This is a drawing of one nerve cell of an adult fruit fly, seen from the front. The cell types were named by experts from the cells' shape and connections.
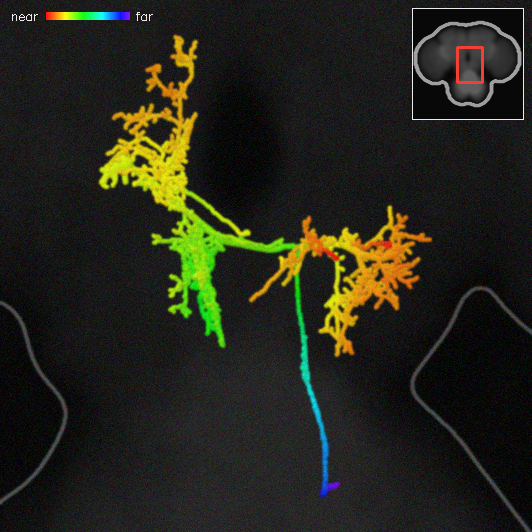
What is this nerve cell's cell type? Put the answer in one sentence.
The cell type is CvN7.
